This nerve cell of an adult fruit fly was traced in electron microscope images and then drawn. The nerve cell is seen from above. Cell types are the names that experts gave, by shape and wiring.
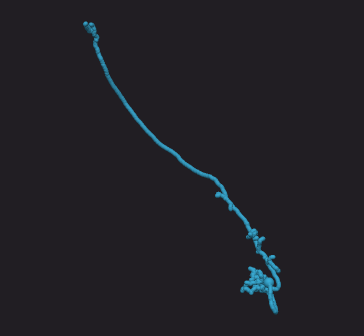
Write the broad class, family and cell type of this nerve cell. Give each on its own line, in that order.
ascending neuron
hemilineage 19B
AN19B100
